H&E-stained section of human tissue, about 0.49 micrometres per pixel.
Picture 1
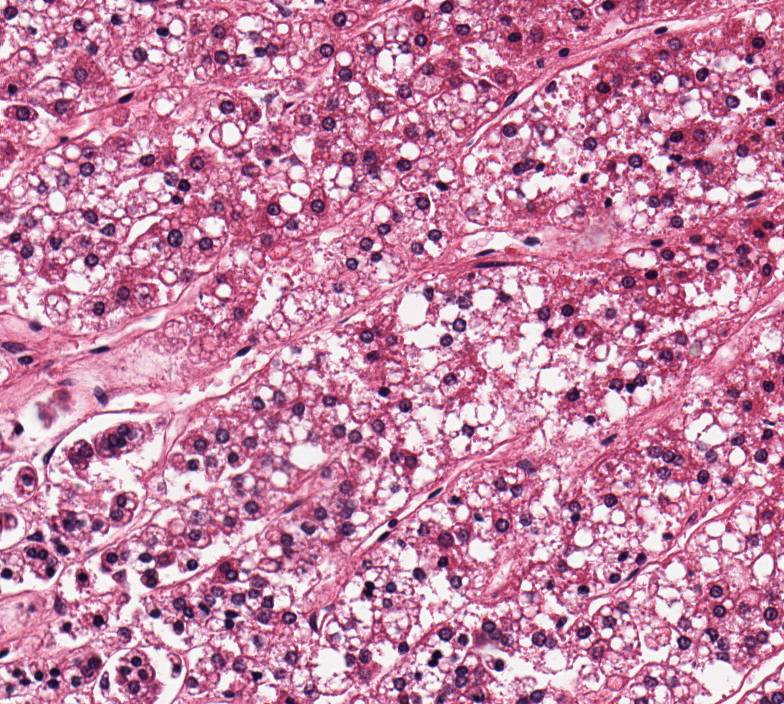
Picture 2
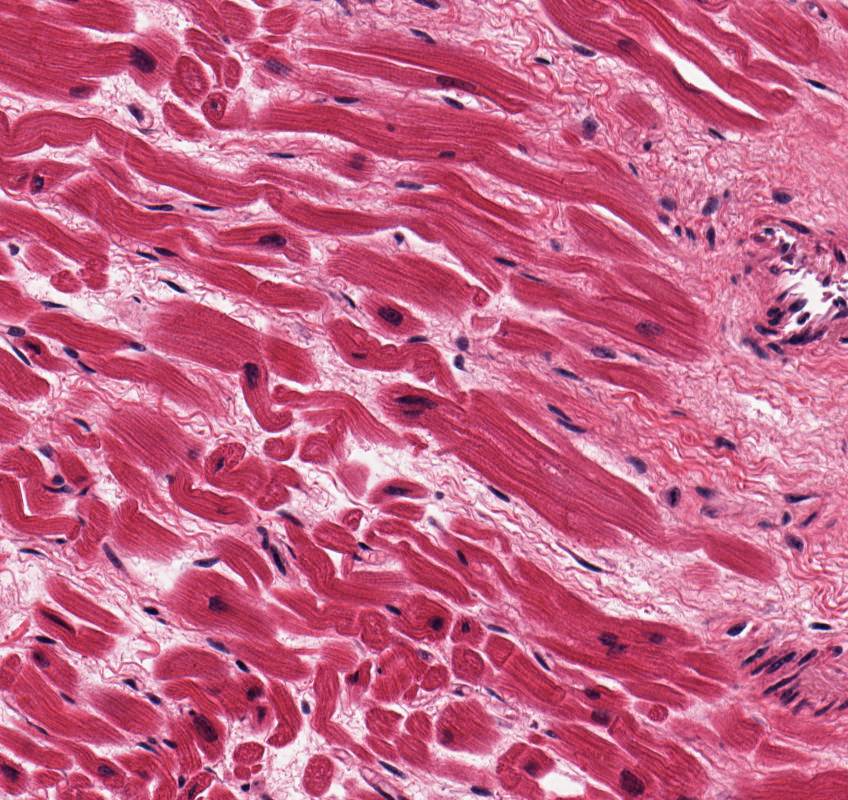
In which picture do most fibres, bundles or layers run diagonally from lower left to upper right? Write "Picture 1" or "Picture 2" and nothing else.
Picture 1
